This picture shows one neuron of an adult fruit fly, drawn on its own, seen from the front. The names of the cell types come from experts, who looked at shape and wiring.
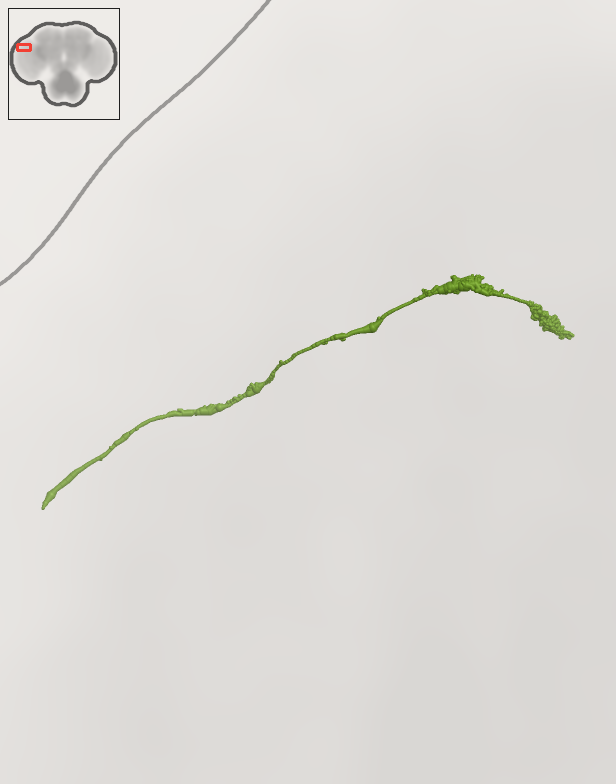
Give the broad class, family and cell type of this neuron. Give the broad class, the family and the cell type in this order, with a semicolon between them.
photoreceptor or other optic-lobe sensory neuron; class visual; R8p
